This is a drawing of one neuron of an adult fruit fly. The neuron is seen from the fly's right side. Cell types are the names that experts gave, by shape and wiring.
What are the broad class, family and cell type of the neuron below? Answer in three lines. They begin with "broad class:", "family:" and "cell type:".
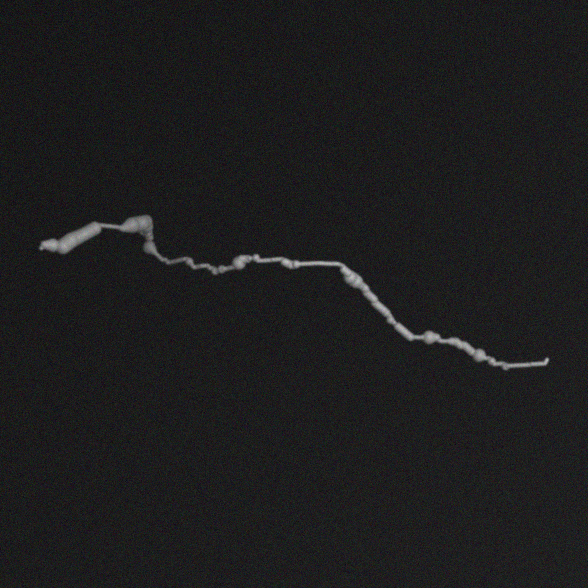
broad class: photoreceptor or other optic-lobe sensory neuron
family: class visual
cell type: R8p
